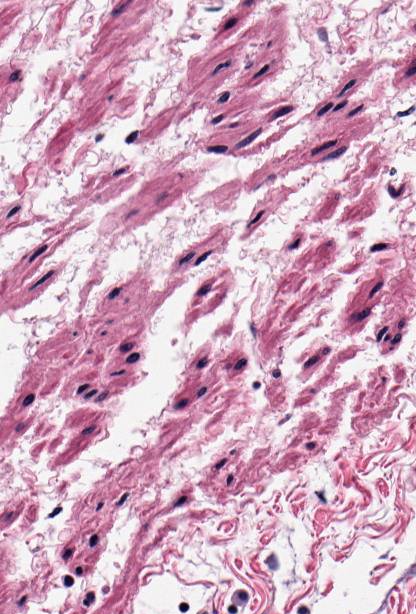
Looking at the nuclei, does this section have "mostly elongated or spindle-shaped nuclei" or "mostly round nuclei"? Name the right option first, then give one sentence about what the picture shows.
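Mostly elongated or spindle-shaped nuclei. The nuclei in the bundles are elongated with blunt, rounded ends.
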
